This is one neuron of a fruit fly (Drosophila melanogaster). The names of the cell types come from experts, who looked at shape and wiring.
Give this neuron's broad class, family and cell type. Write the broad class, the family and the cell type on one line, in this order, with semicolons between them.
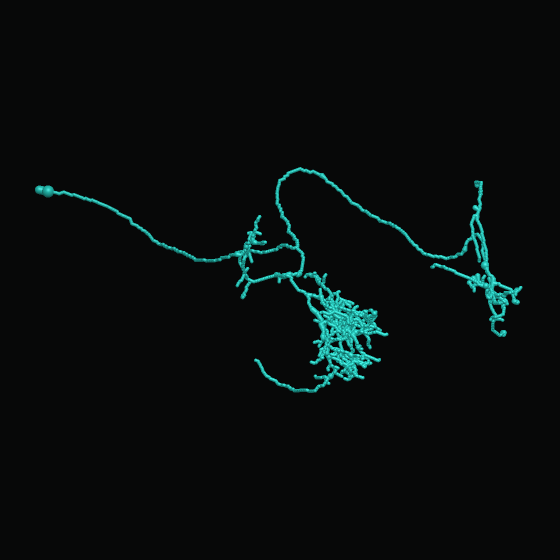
nerve-cord intrinsic neuron; hemilineage 06A; IN06A074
